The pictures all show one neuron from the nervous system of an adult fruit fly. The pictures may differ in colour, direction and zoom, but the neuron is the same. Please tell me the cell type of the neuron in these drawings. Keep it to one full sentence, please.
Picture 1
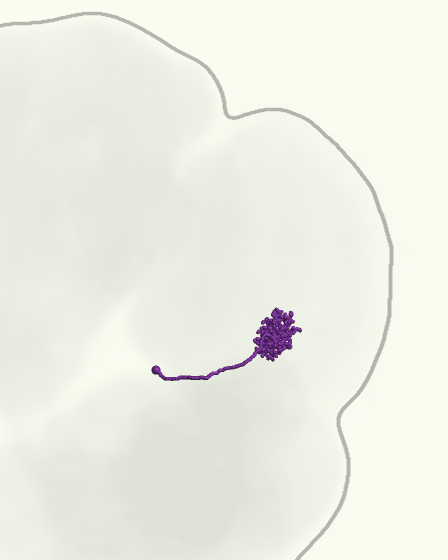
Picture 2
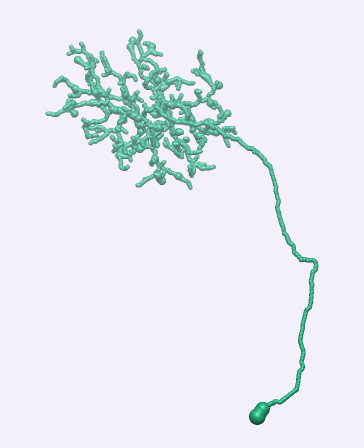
In terms of cell type, the neuron is Pm1.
